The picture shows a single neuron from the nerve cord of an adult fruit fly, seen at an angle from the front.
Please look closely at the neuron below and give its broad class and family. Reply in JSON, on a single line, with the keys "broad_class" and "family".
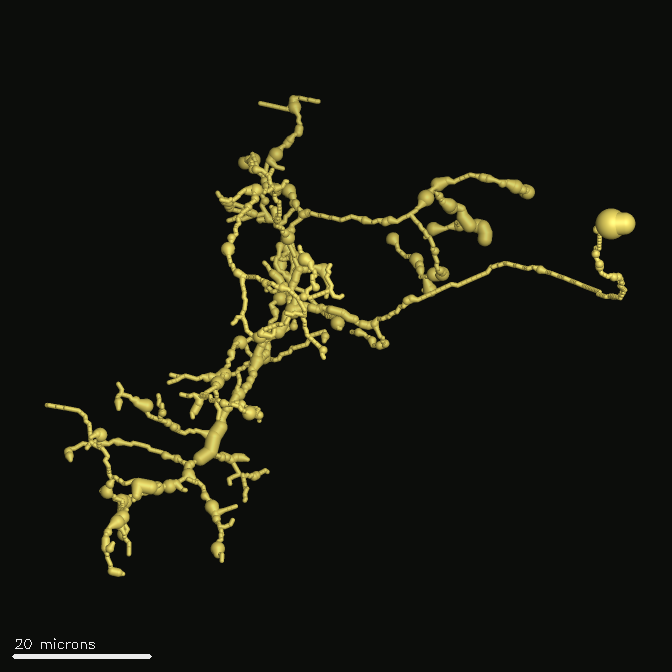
{"broad_class": "nerve-cord intrinsic neuron", "family": "hemilineage 09A"}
